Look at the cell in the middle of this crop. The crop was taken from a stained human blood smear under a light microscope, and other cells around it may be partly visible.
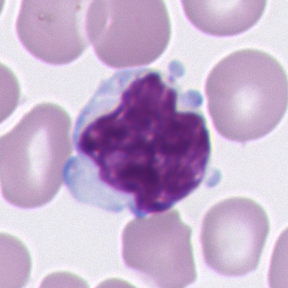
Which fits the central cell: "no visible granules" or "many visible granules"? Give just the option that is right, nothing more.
No visible granules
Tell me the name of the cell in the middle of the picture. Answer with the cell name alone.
typical lymphocyte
